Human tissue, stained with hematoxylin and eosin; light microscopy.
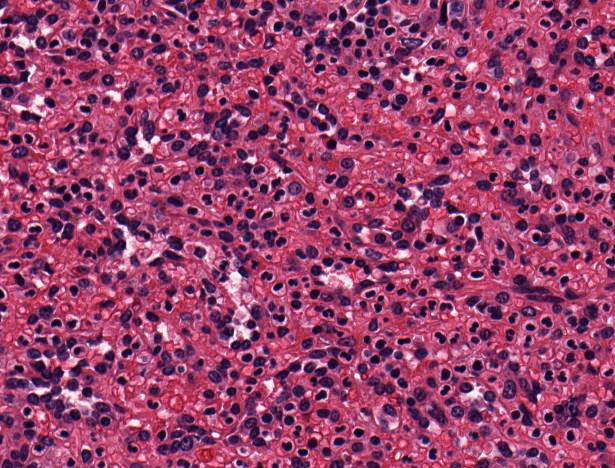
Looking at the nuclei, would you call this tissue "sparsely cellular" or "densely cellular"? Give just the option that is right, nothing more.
Densely cellular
